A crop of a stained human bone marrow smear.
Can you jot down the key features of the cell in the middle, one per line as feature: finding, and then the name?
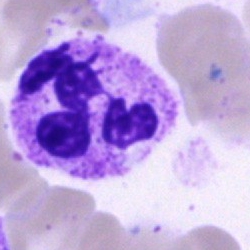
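Outline: roughly round, smooth edge
Chromatin: dark purple, coarsely clumped
Nucleoli: none visible
Name: segmented neutrophil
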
